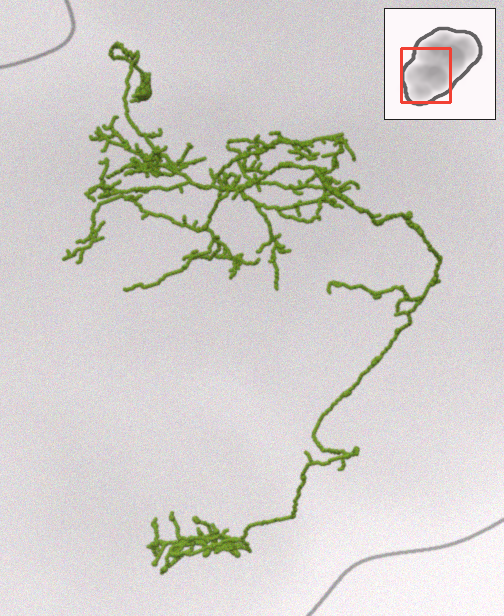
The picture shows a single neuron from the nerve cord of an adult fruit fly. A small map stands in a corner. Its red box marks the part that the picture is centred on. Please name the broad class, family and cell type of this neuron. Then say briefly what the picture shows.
It is a nerve-cord intrinsic neuron. Its family is hemilineage 07B. It is of cell type IN07B023. In this view it is taller than it is wide.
